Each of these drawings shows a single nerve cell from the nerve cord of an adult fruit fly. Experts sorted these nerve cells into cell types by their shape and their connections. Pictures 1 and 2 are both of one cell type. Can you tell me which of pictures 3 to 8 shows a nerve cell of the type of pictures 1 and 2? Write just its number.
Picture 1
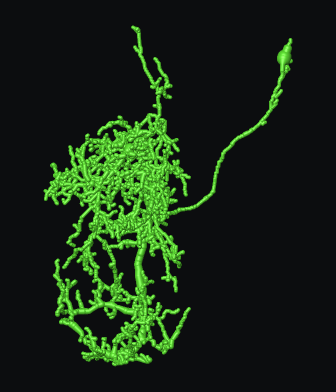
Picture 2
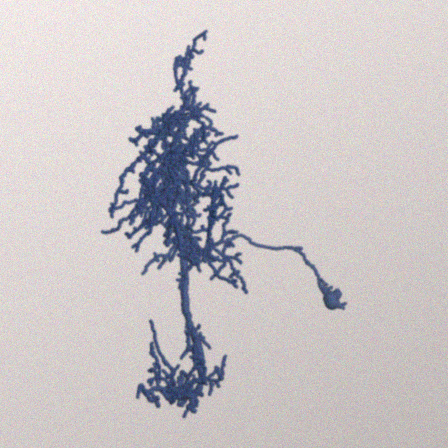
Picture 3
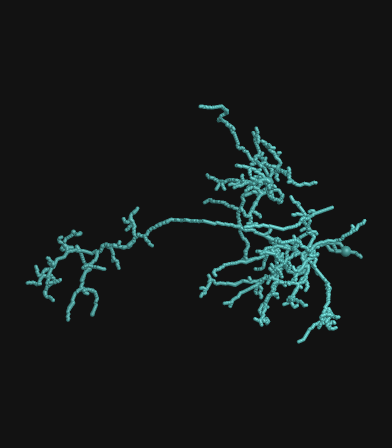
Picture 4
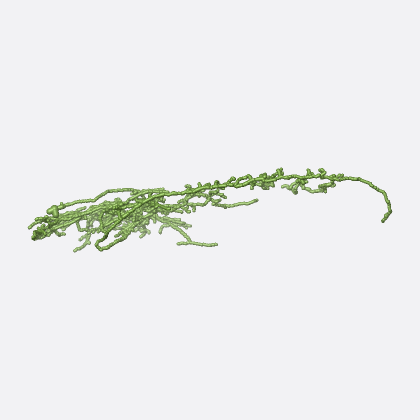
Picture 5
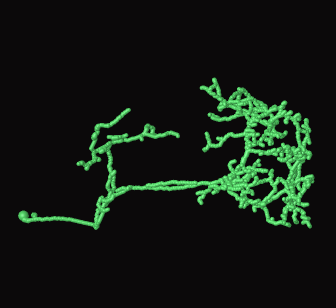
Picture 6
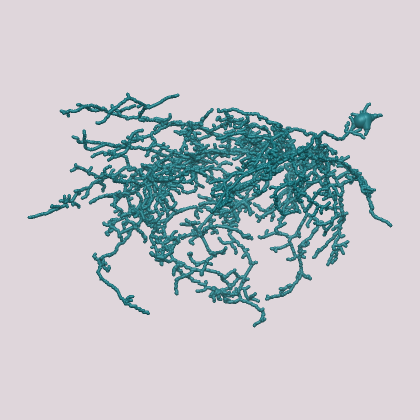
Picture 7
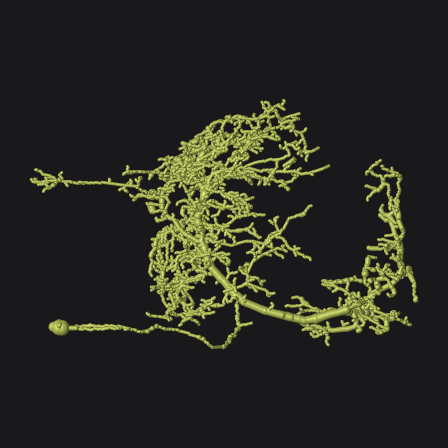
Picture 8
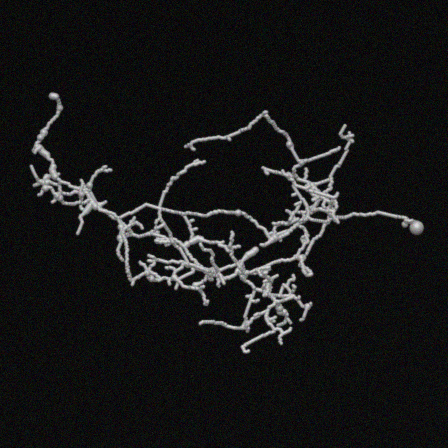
7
